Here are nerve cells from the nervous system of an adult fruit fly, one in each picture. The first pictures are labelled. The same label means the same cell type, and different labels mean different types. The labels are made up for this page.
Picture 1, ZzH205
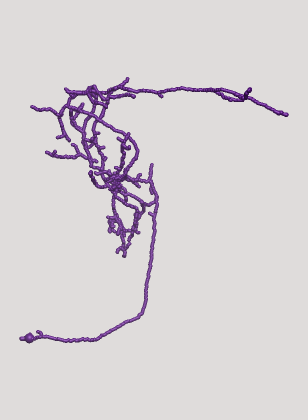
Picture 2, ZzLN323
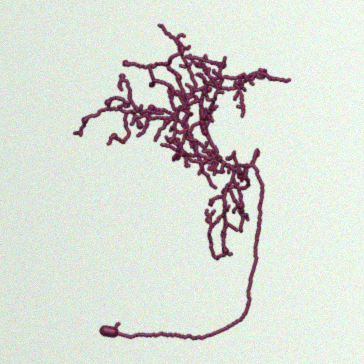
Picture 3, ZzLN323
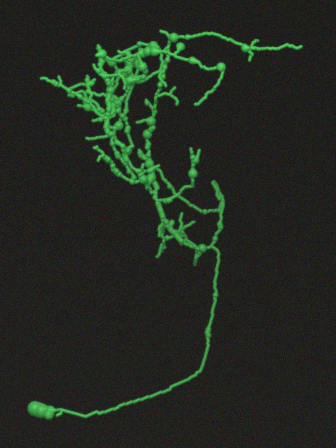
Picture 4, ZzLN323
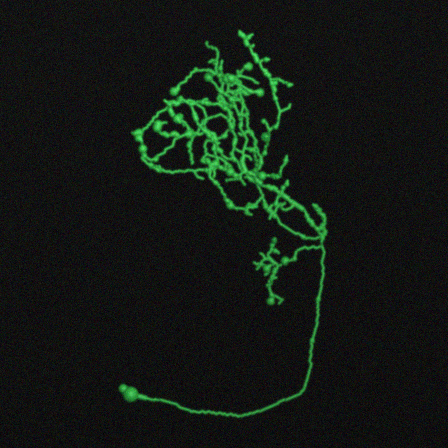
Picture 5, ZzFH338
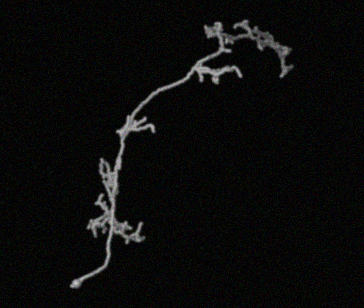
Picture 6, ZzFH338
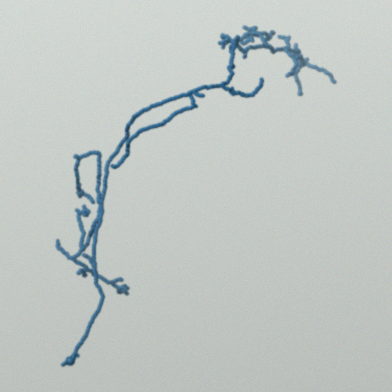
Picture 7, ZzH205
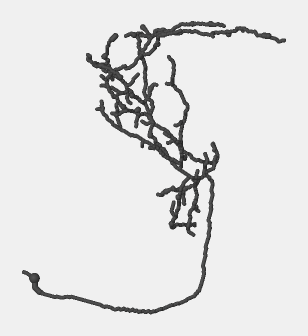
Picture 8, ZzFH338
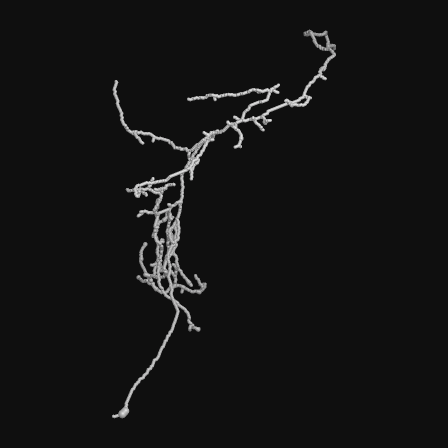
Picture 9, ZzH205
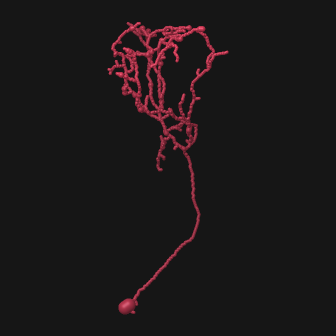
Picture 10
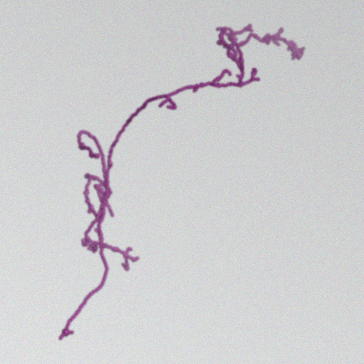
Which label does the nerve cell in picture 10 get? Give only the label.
ZzFH338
